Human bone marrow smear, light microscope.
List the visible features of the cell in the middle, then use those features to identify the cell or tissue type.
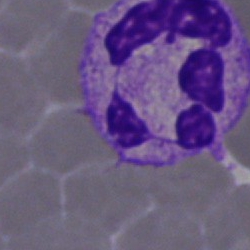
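Nucleus divided into several separate lobes, set in a ring around the cell edge; centre free of nucleus. Cytoplasm abundant, pale lilac-pink, with fine, faint granules spread throughout. Segmented neutrophil.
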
